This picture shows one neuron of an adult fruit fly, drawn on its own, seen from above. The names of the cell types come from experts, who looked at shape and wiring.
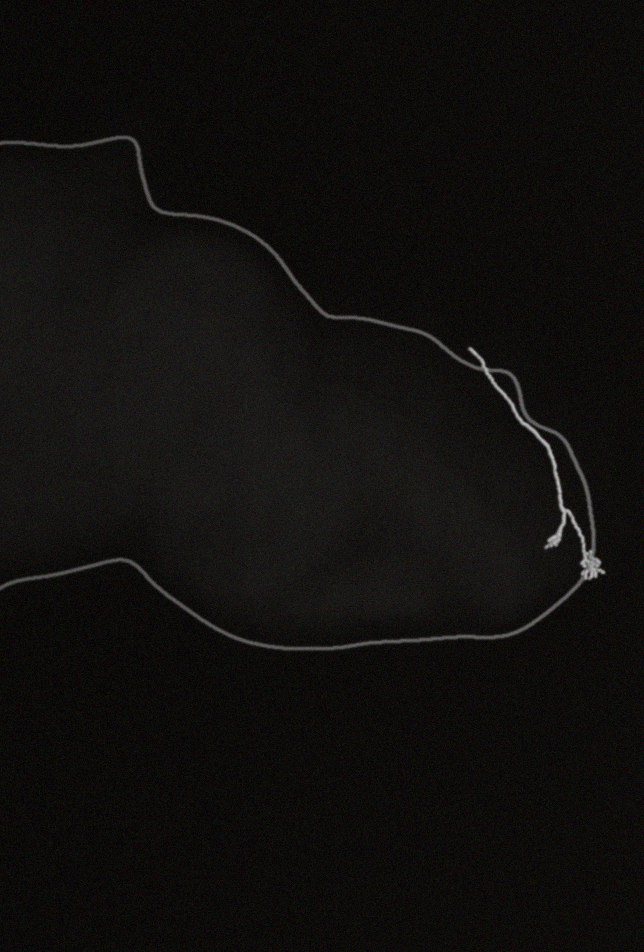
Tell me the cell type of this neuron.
T1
